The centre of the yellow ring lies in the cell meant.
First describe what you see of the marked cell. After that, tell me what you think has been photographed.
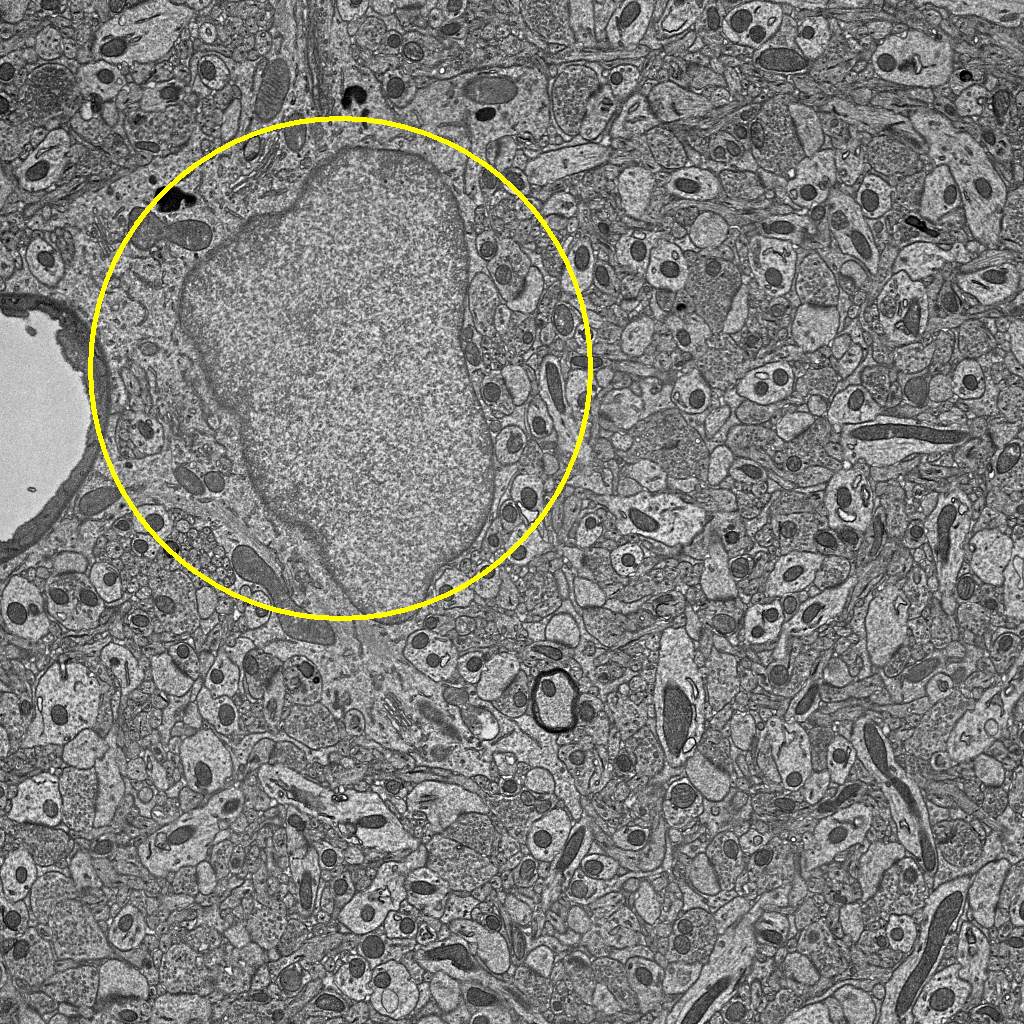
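The nucleus is elongated, its long axis running roughly from top to bottom of the ring. Its chromatin is finely granular and evenly distributed, with no large dark clumps. At the upper left of the nucleus, a very dark, irregular dense body lies in the cytoplasm. From below the nucleus, a tapering process leaves the body downward. The cell is an astrocyte.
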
